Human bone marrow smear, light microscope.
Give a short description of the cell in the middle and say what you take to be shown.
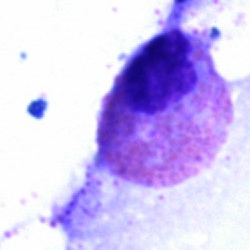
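Here you've got a single, unlobed nucleus sitting off-centre in the upper part of the cell, its chromatin staining dense and dark purple. The cytoplasm is abundant, taking up more than half of the cell. That's an eosinophil.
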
